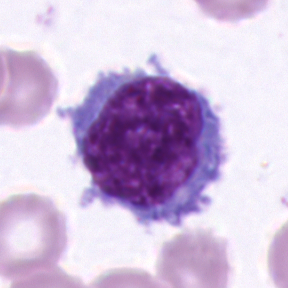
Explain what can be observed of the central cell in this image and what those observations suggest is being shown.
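The cell is roughly round, its edge ragged and irregular. Its nucleus is round to slightly oval, with neither lobes nor indentation. No distinct granules show in the cytoplasm. Slight blurring softens the fine detail. This is a plasma cell.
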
